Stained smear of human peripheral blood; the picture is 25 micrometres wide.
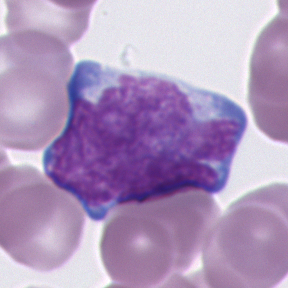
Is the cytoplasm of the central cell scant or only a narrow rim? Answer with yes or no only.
Yes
